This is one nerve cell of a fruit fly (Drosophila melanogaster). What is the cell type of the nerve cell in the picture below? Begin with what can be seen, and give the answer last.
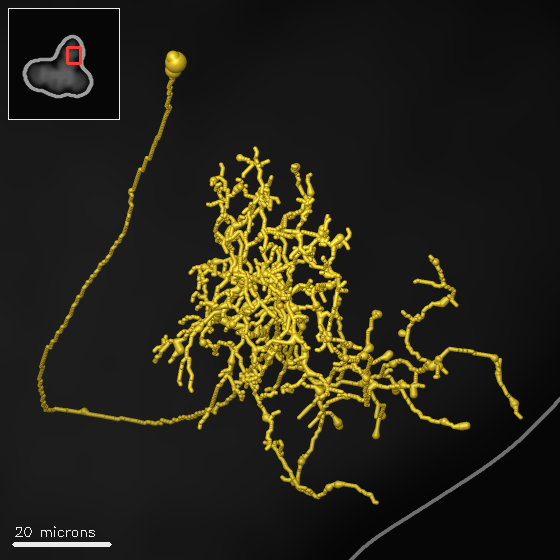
From left to right in the picture it spans about 100 microns. As drawn here it is about as wide as it is tall. This is a nerve-cord intrinsic neuron. It is of cell type IN12B036.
